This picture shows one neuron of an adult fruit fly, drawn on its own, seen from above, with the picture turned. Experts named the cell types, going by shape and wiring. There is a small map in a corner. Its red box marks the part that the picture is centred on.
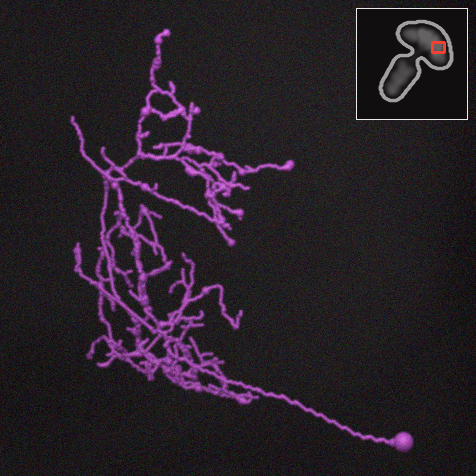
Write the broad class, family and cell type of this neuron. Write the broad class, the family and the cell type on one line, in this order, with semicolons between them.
central-brain intrinsic neuron; hemilineage LHp3; CB1326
